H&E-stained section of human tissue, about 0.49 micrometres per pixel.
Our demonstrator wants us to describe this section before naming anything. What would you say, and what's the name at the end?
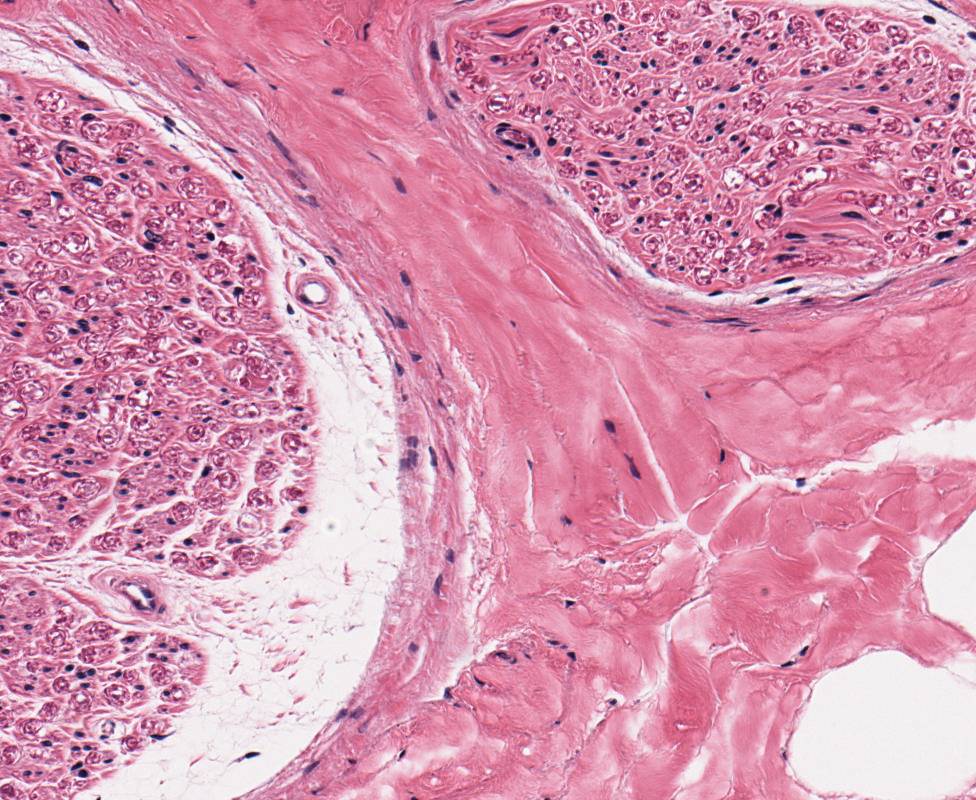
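Both fascicles: fibres mostly cut across, small rounded profiles, small dark elongated nuclei scattered between. Each has a thin bounding layer of flattened cells with elongated nuclei. A pale strip of loose, delicate connective tissue separates the left one from the dense collagen. It's tibial nerve.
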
